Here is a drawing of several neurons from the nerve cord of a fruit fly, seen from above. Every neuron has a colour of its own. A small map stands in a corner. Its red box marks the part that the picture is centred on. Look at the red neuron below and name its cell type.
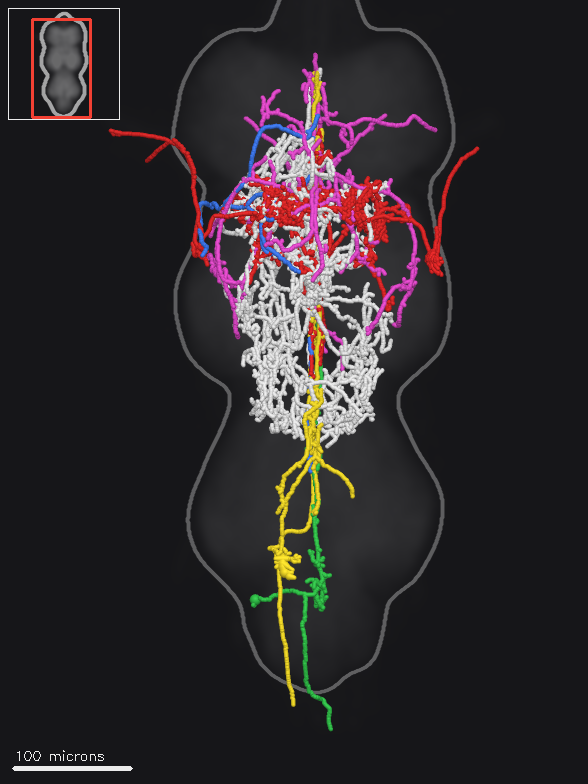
EN00B001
